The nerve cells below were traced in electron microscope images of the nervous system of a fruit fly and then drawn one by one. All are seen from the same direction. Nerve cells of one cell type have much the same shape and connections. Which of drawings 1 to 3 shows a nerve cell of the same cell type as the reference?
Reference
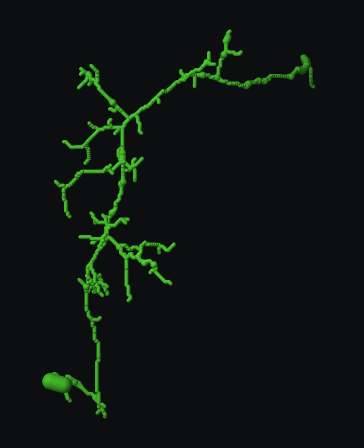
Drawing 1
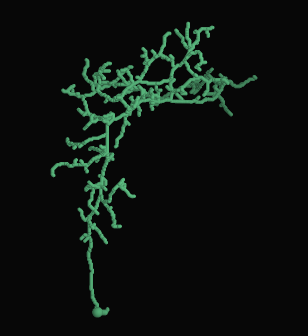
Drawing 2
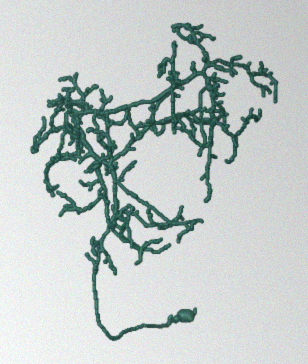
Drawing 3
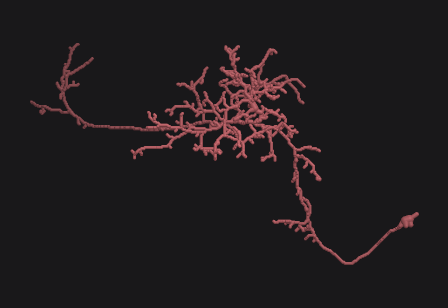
Drawing 1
